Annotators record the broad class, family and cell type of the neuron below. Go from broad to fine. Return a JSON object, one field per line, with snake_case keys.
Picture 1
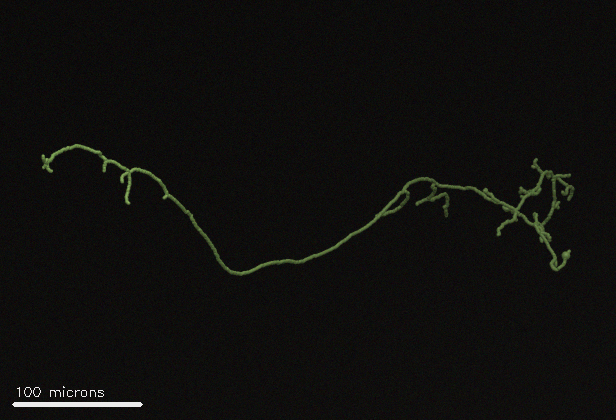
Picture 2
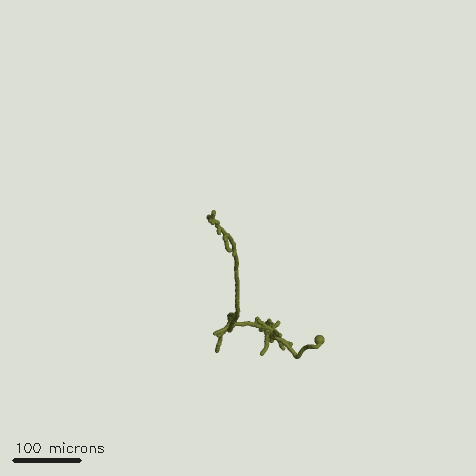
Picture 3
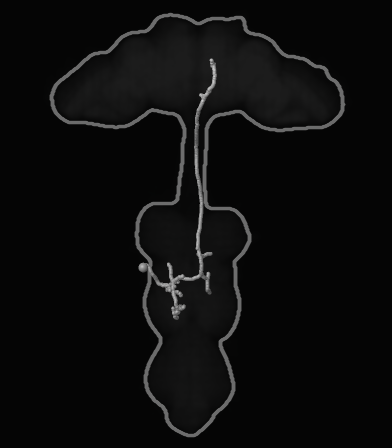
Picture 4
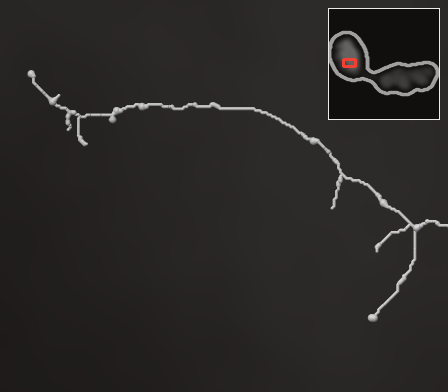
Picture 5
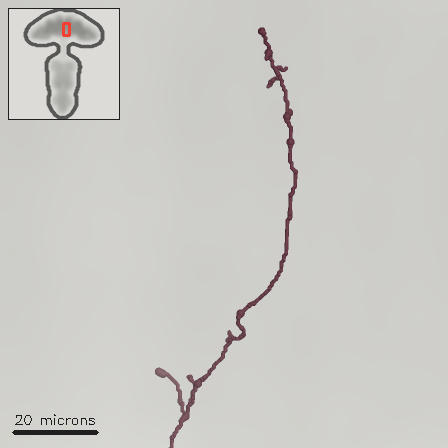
{
 "broad_class": "ascending neuron",
 "family": "hemilineage 08B",
 "cell_type": "AN08B100"
}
